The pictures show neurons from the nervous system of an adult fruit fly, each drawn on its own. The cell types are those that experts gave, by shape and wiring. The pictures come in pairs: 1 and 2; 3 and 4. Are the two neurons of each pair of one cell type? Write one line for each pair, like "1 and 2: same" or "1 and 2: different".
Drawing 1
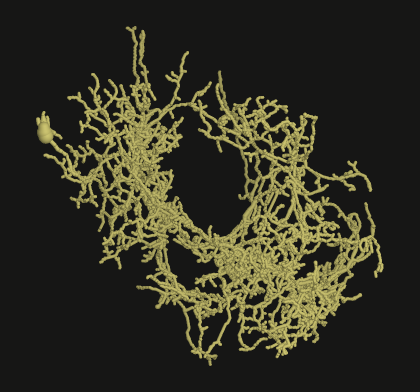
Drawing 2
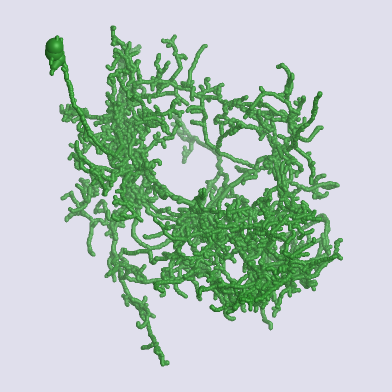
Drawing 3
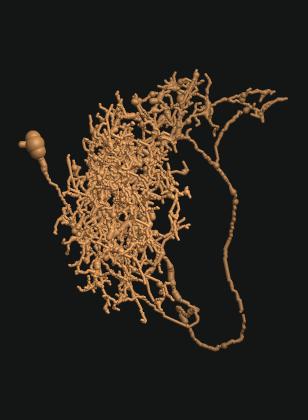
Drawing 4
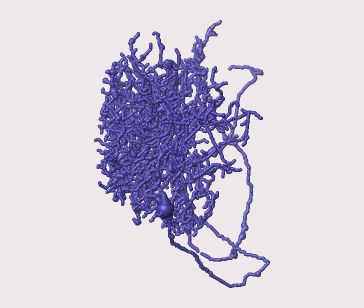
1 and 2: same
3 and 4: same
